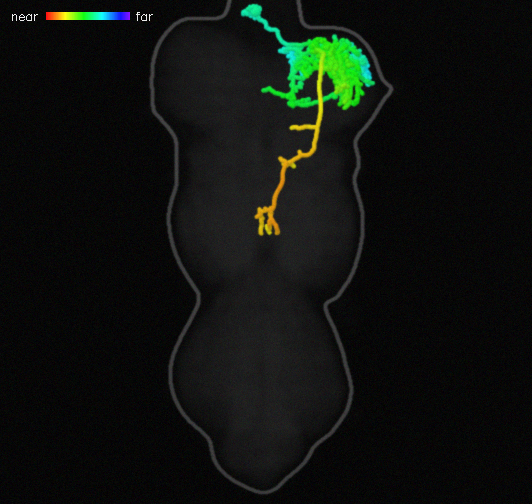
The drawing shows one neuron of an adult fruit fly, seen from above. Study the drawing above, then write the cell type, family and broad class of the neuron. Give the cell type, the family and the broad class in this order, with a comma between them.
IN16B014, hemilineage 16B, nerve-cord intrinsic neuron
